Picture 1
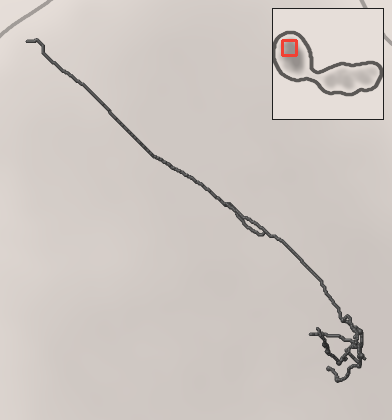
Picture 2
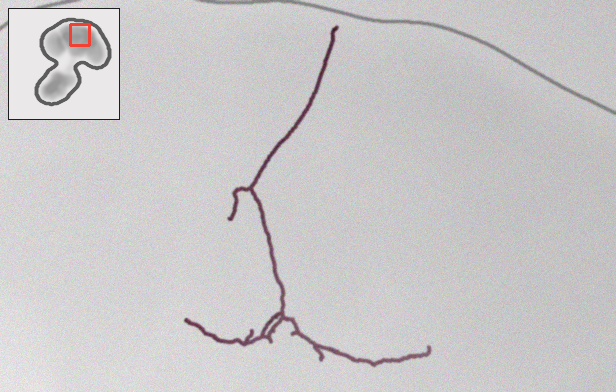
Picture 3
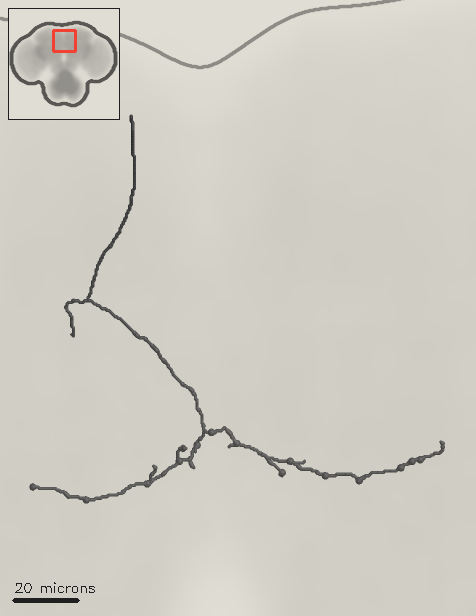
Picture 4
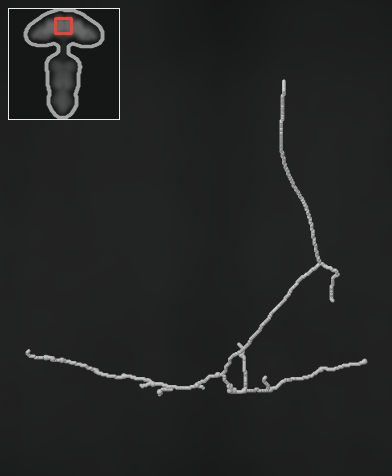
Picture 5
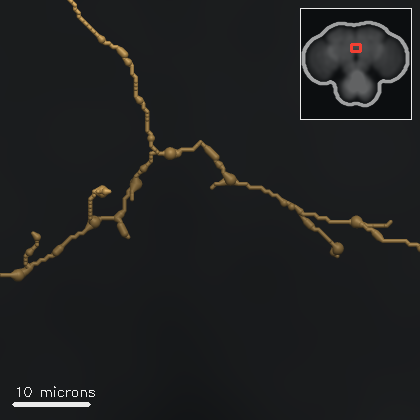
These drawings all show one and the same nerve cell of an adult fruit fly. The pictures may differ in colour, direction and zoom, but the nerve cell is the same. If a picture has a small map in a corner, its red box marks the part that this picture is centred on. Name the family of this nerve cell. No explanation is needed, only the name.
hemilineage SMPad2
